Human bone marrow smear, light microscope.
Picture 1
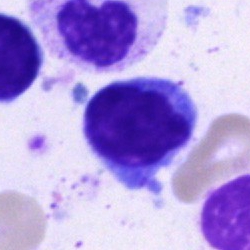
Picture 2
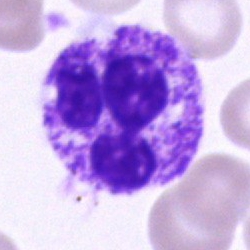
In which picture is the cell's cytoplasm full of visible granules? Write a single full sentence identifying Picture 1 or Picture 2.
Picture 2 shows a cell whose cytoplasm holds many visible granules.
